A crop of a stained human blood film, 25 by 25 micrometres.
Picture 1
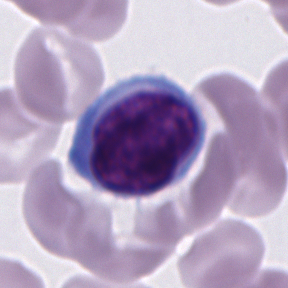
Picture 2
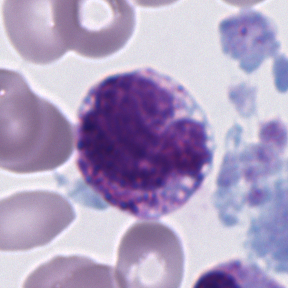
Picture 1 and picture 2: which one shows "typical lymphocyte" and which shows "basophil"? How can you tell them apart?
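Picture 1: typical lymphocyte. Picture 2: basophil. Cytoplasm differs in colour: clear blue in picture 1, forming a rim wider on the left than on the right; pale pinkish-lilac in picture 2, with dark purple granules scattered through it. Outline smooth and rounded-oval in picture 1, round and smooth in picture 2. Picture 1 nucleus: chromatin dark purple and coarsely clumped, paler patches between the clumps; no nucleoli visible. Picture 2 nucleus: indented on its upper right side. Picture 1 size: cell about 12 by 10 micrometres, nucleus about 10 by 8 micrometres, nucleus filling about 70% of the cell's area.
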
